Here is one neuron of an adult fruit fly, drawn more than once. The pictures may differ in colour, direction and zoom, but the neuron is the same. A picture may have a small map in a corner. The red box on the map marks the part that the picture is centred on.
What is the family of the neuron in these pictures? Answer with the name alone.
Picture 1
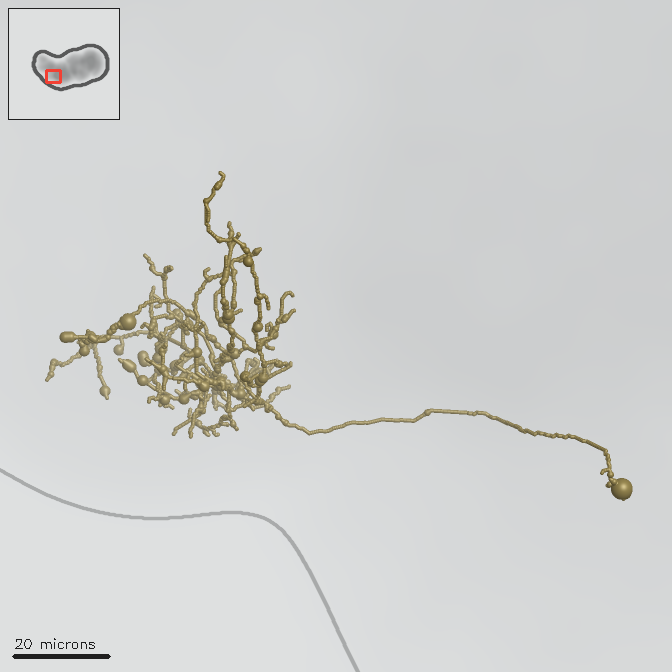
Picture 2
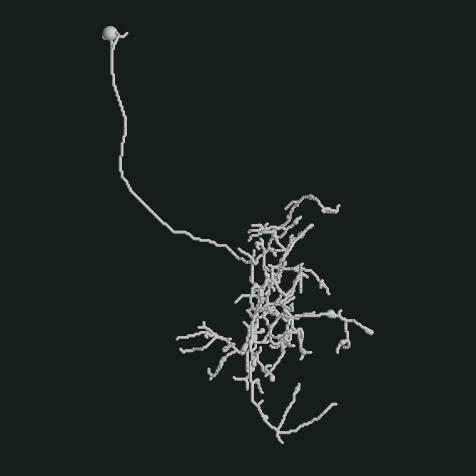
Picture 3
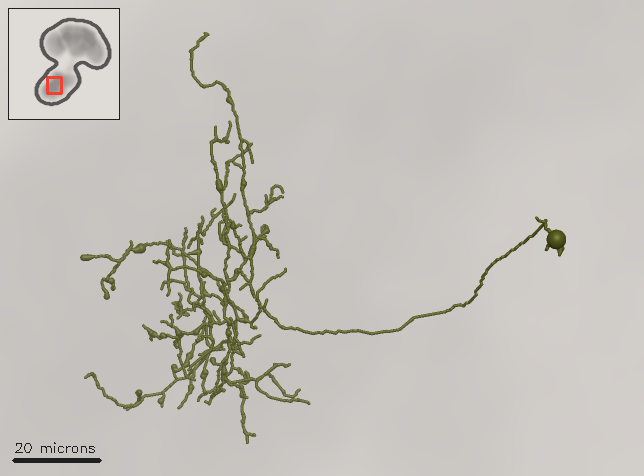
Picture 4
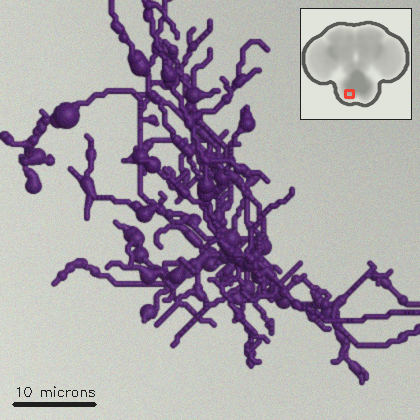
hemilineage 14A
